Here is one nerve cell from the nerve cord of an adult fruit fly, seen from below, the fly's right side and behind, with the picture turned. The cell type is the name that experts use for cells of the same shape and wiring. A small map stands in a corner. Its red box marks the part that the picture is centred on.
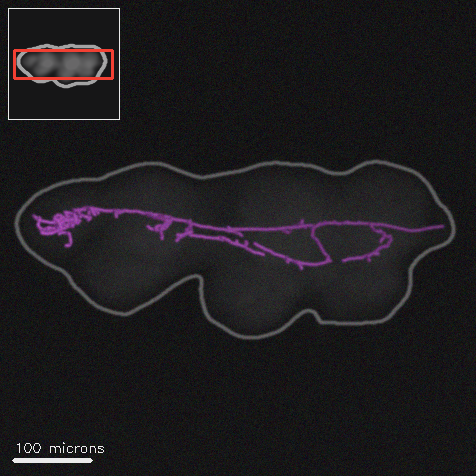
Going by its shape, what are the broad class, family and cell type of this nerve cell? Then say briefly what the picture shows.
It is a descending neuron. The family is DNpe. The cell type is DNpe053. The drawing shows no cell body. By the scale bar it is about 550 microns wide in this view.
